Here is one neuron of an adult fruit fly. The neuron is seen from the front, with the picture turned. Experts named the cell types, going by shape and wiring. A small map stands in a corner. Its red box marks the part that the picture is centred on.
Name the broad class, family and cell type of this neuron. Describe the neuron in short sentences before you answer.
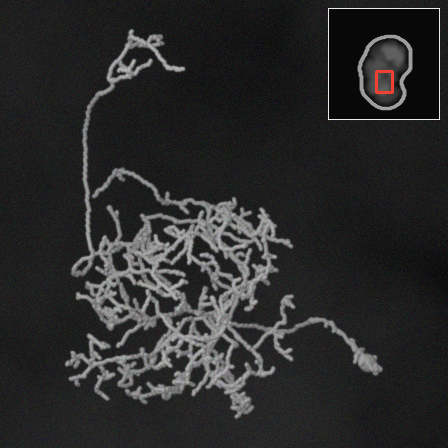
Dozens of branch ends can be seen. As drawn here it is about as wide as it is tall. Its broad class is central-brain intrinsic neuron. The family is hemilineage ALv2. It is of cell type v2LN3A.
